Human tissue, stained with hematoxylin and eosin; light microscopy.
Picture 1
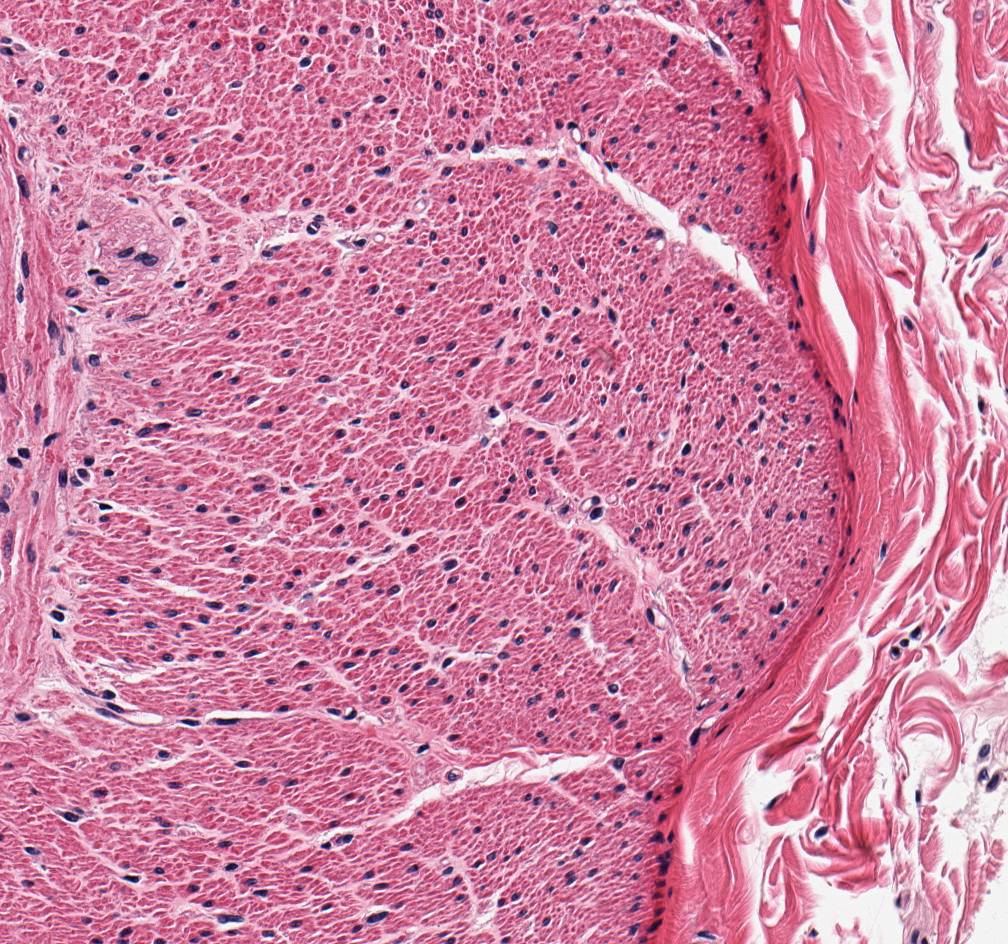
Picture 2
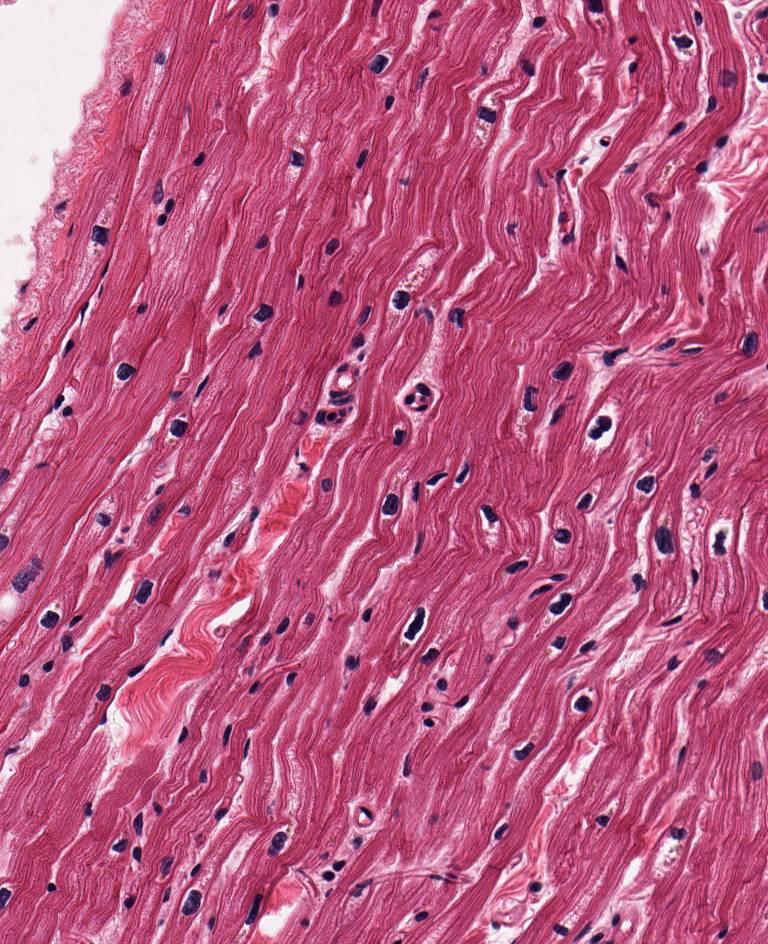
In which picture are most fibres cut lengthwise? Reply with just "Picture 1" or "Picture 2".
Picture 2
